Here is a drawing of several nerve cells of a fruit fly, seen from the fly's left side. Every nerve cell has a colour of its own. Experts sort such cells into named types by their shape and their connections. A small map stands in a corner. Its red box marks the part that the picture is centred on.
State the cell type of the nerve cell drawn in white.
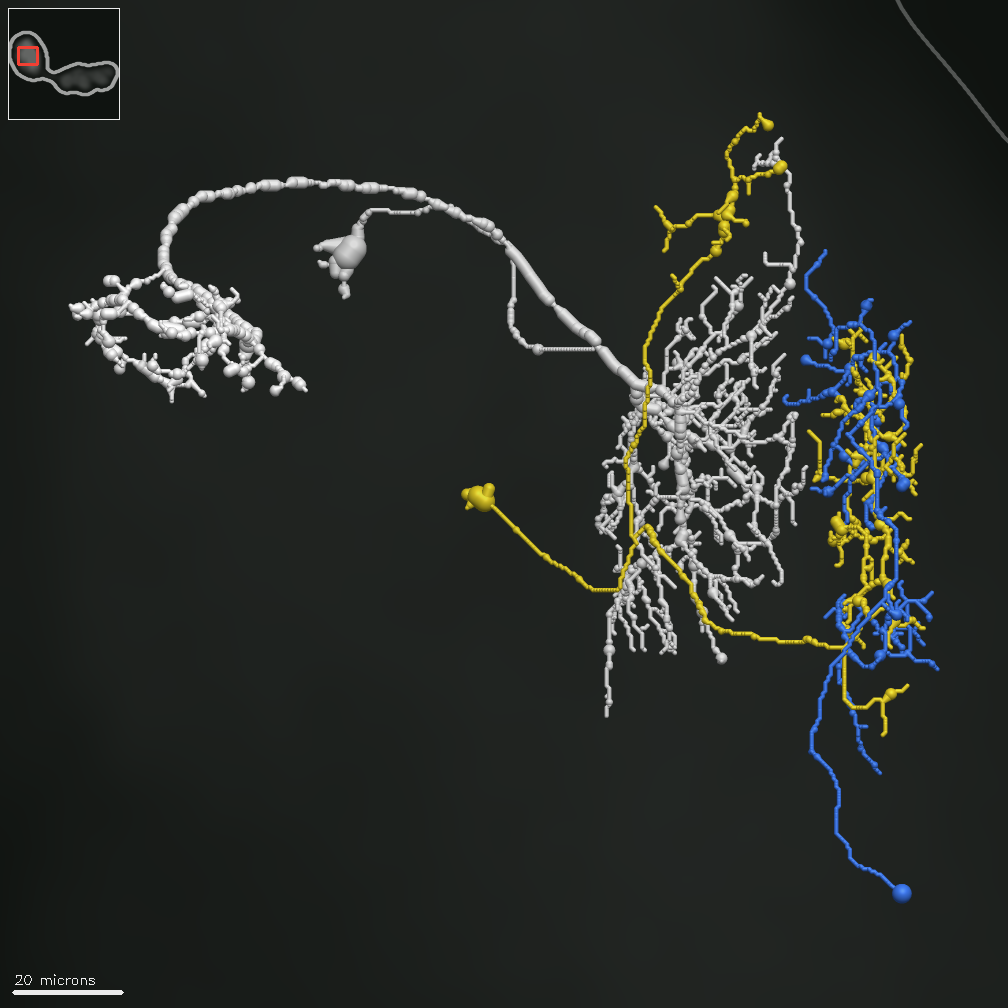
LC33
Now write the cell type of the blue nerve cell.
Li18b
